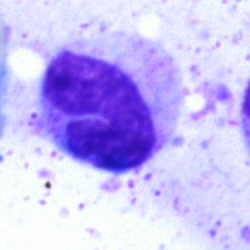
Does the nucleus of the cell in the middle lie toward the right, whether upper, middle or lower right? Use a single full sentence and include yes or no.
No, most of the cytoplasm lies to the right of the nucleus.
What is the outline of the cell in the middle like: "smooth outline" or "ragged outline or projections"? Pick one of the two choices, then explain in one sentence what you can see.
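Smooth outline. The cell outline is roughly round with a smooth edge.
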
